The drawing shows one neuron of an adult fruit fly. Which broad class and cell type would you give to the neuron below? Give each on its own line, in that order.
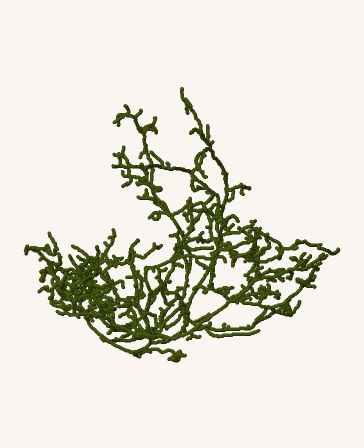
central-brain intrinsic neuron
GNG505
